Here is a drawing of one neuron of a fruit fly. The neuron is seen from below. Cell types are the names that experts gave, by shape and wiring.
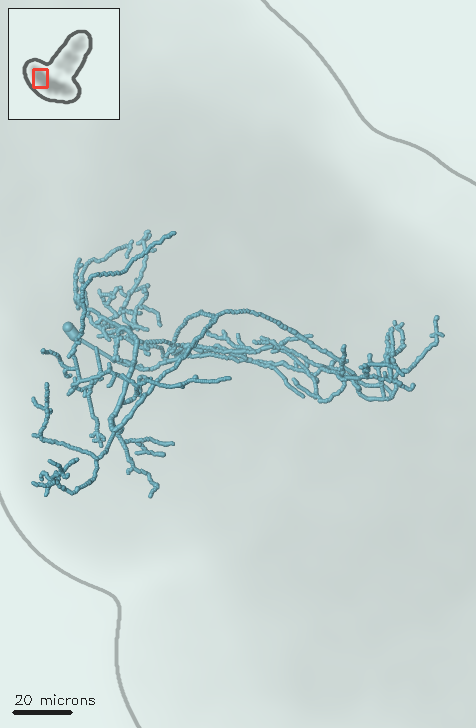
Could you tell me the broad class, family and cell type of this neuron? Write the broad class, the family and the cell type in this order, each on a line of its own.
central-brain intrinsic neuron
hemilineage VLPd1
AVLP046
